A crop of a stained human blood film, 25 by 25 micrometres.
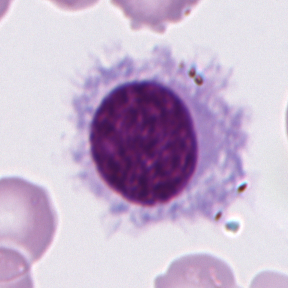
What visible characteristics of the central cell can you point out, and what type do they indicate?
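Fine, hair-like cytoplasmic projections fringe the entire edge of the cell. The nucleus, about 11 by 9 micrometres, is round to slightly oval, without indentation or lobes. It lies off-centre, leaving a wider band of cytoplasm on the right than on the left. Its chromatin is dense and dark purple, with a faintly mottled, streaky texture. This is a hairy cell.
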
